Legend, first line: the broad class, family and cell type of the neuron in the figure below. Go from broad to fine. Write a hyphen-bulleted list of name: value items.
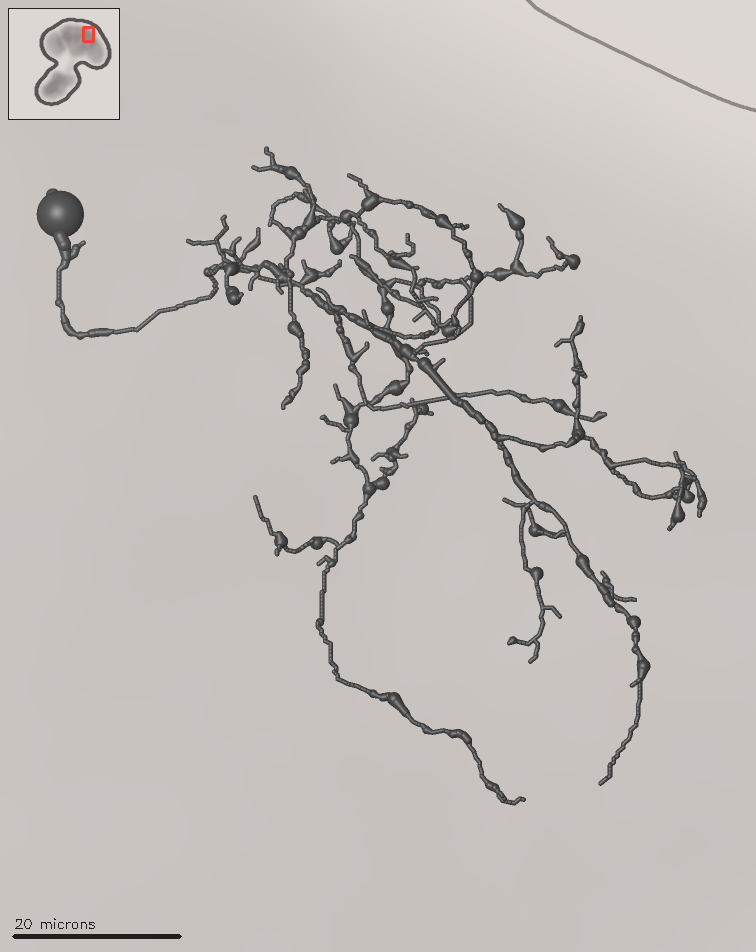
- broad class: central-brain intrinsic neuron
- family: hemilineage SLPpm1
- cell type: SLP287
